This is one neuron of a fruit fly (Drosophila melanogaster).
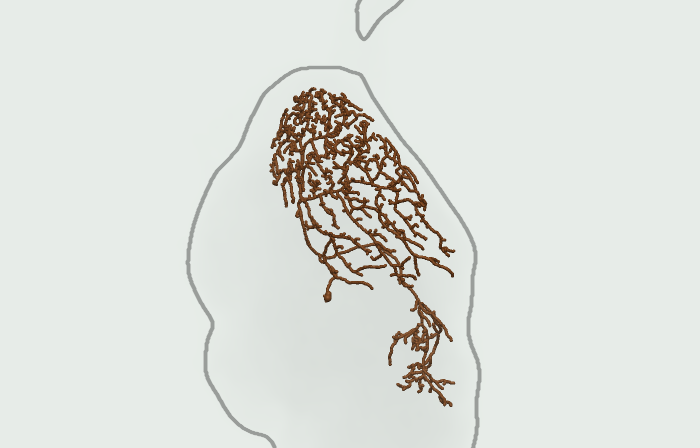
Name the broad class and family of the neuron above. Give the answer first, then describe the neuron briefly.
This is a visual projection neuron. Its family is MeVP. Dozens of branch ends can be seen. In this view it is taller than it is wide.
